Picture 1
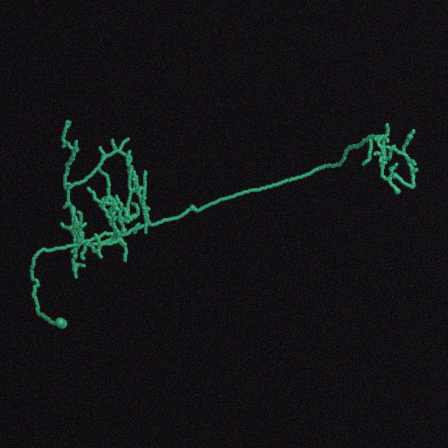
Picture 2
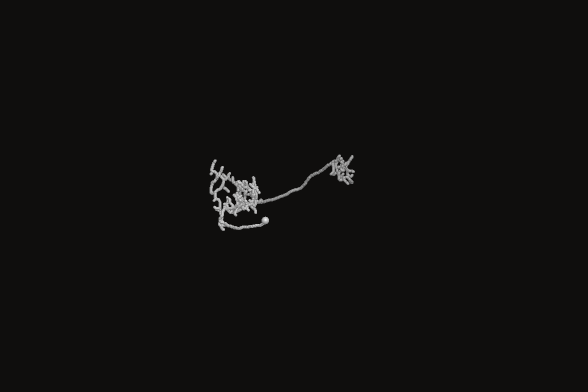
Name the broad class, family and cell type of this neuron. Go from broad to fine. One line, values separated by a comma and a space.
optic-lobe intrinsic neuron, Tm, Tm40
